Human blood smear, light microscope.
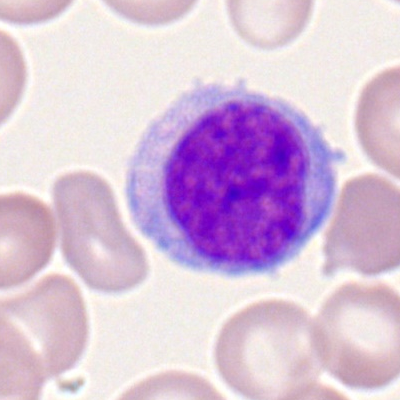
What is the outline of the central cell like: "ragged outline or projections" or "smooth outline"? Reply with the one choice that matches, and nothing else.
Ragged outline or projections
